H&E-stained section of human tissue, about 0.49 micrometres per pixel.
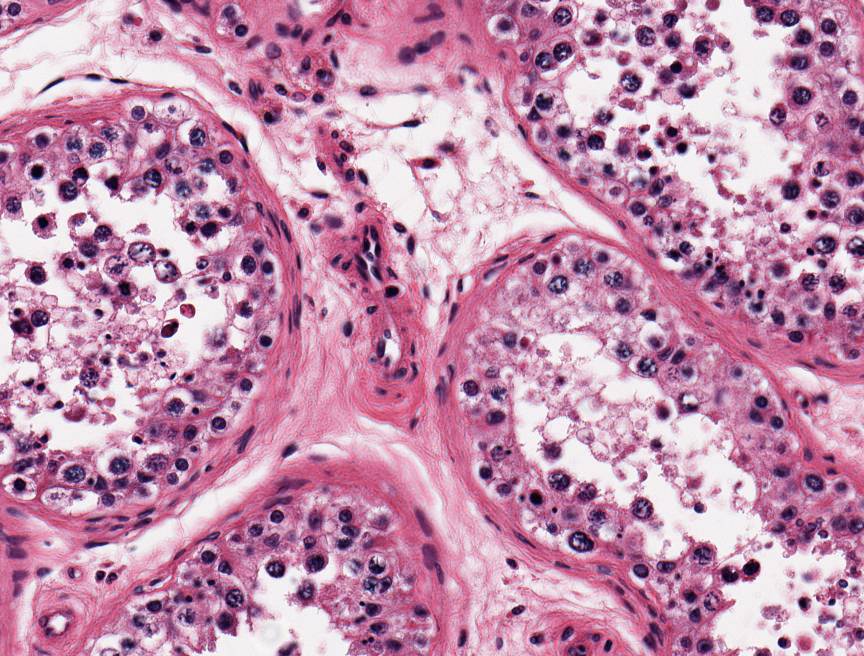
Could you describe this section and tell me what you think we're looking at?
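Layout comes first: several rounded tubule cross-sections, parted by pink stromal bands meeting near the centre. Lining next: many cell layers stacked from wall to lumen. Then cells: many spermatocytes, with large round nuclei of coarse, clumped dark chromatin. Name: testis.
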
